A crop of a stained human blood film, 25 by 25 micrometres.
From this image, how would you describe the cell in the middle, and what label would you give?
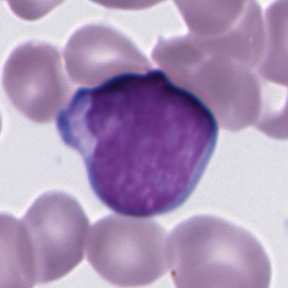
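Notice first how the nucleus fills most of the cell. Its chromatin is fine and evenly spread, with no coarse dark clumps. Now scan the cytoplasm: you won't find any granules there, and no vacuoles either. This cell is a myeloblast.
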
